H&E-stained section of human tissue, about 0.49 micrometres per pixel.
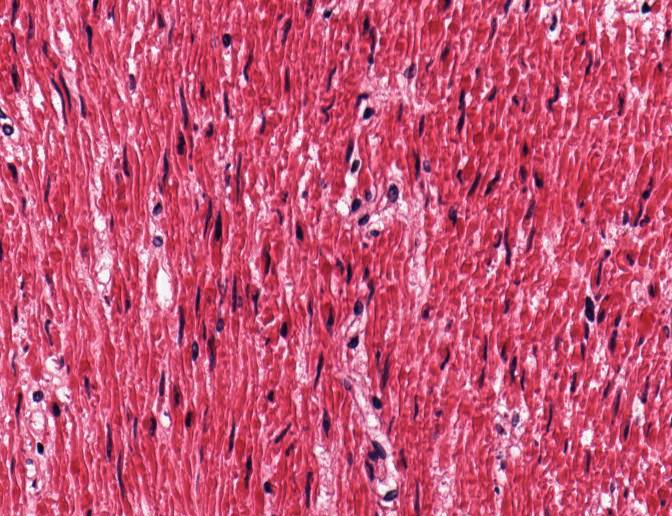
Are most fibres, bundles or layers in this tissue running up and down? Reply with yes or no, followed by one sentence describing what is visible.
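Yes. The fibres run roughly from top to bottom of the field.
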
